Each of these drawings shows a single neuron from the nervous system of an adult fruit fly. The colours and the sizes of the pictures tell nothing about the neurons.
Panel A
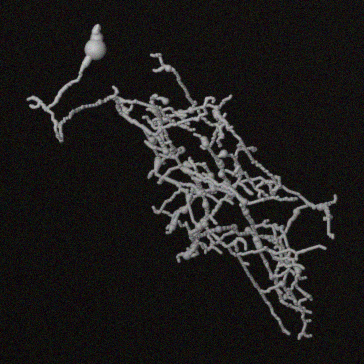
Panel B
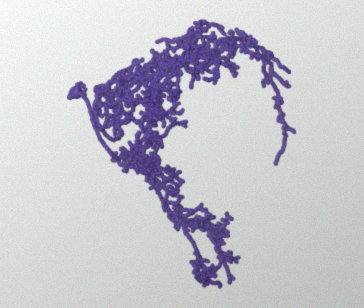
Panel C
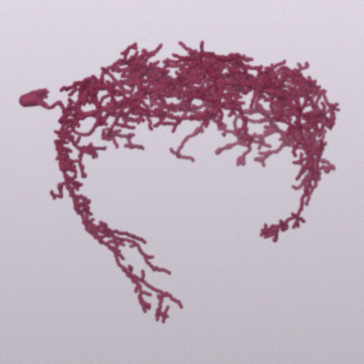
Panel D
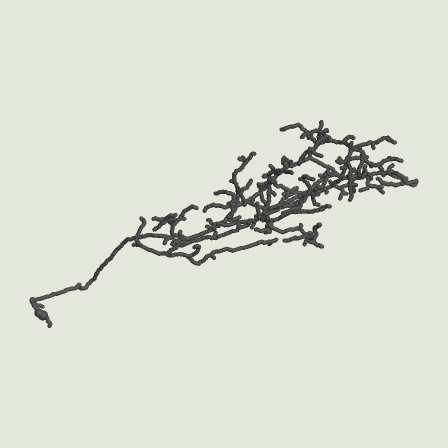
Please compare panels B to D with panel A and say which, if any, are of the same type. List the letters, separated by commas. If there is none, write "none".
D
